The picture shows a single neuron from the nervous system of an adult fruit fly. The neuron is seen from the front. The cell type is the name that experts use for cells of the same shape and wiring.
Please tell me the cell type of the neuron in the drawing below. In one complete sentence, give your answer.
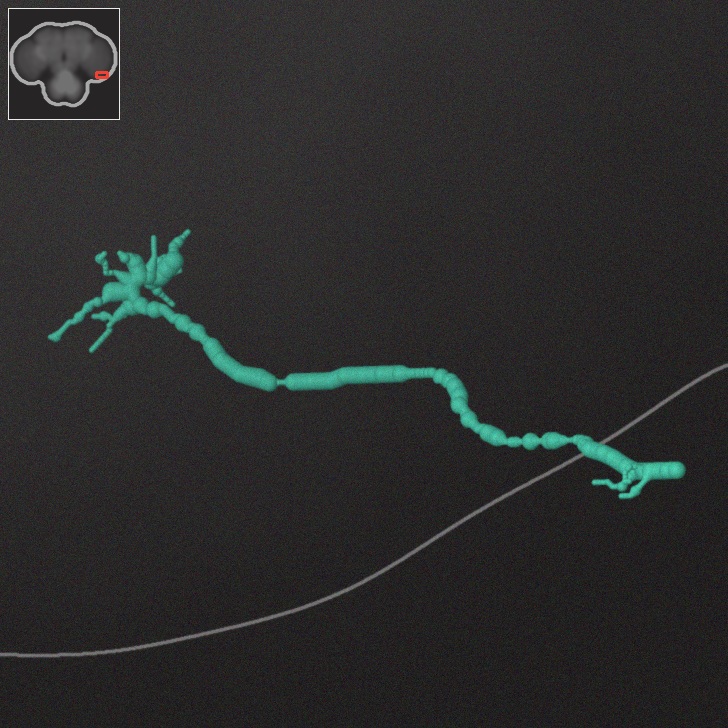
Included in the cell type L3 is this neuron.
